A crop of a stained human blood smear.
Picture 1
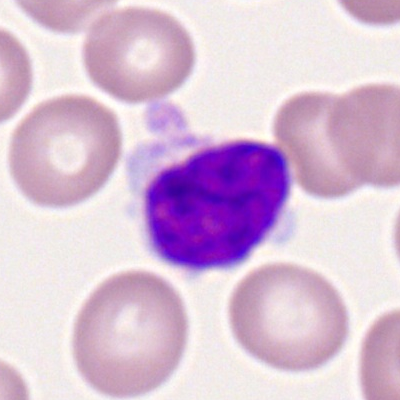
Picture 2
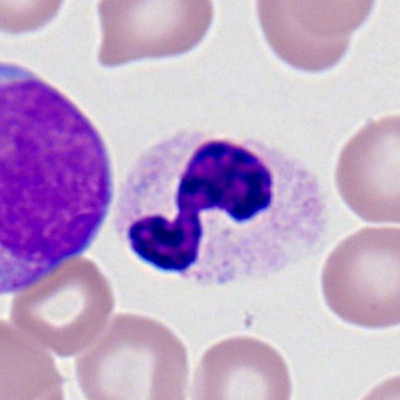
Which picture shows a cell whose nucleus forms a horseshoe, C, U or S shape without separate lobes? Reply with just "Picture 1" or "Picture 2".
Picture 2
